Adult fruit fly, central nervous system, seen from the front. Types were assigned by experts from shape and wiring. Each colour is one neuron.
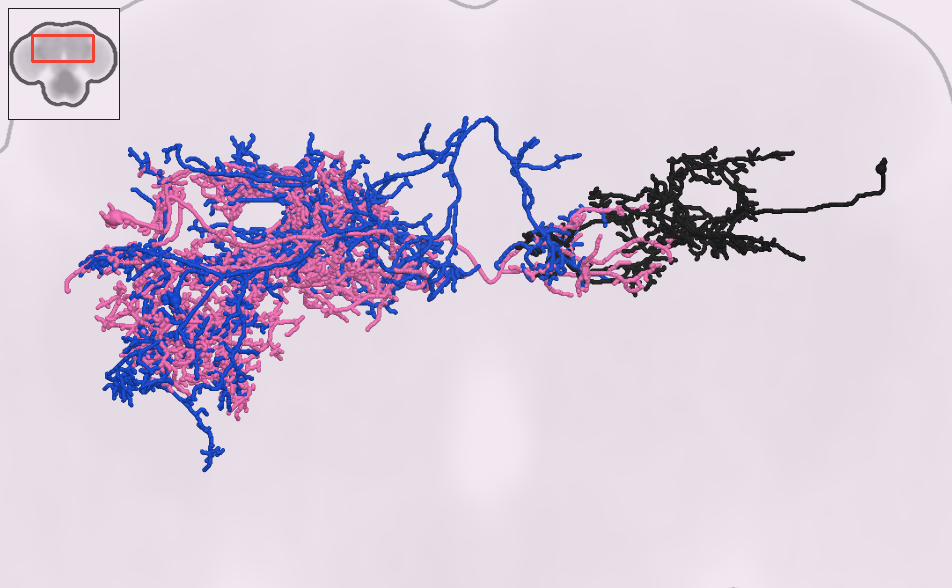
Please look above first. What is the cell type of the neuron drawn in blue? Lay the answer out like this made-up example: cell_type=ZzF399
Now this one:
cell_type=CL109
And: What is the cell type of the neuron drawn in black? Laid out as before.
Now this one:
cell_type=CL068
